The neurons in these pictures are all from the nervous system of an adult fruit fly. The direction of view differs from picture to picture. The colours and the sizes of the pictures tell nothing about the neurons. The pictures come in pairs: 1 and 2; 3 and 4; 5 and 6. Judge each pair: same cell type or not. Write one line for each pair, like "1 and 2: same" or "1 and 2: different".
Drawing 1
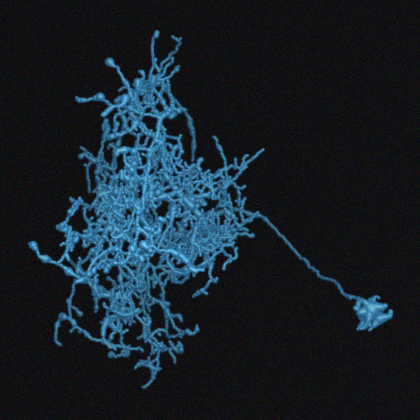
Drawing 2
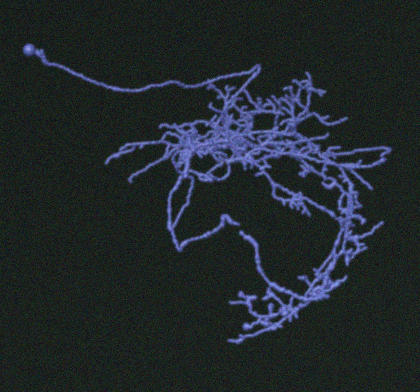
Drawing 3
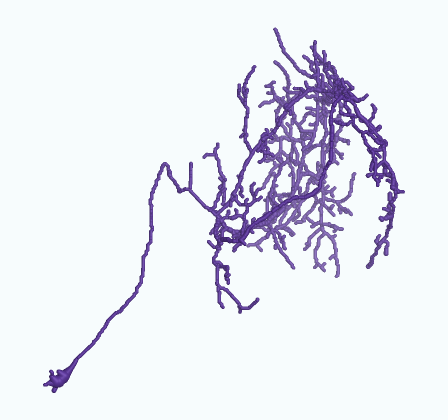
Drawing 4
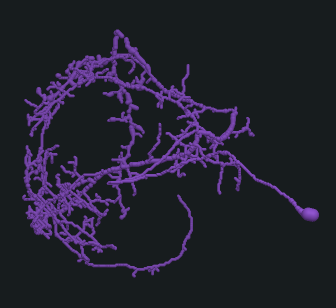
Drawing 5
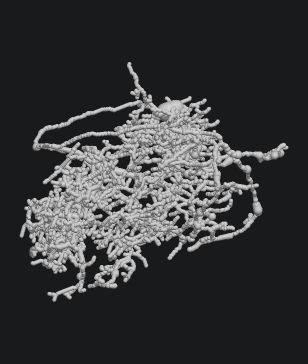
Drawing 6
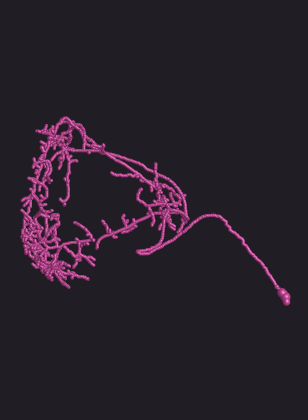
1 and 2: different
3 and 4: same
5 and 6: different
